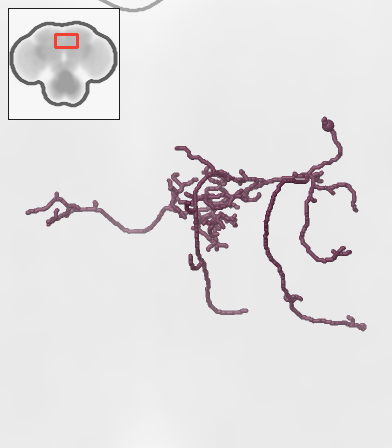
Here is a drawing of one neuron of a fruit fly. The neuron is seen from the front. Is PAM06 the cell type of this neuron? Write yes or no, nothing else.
no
